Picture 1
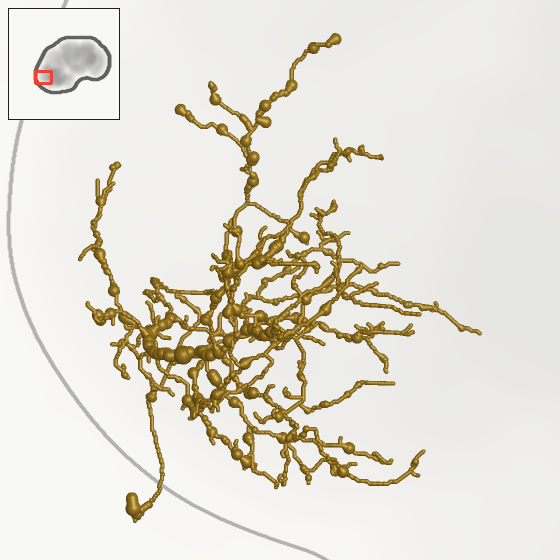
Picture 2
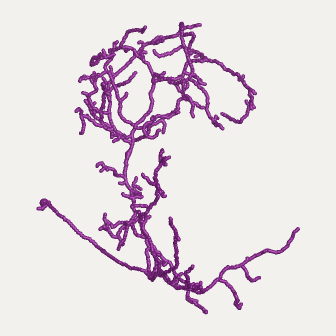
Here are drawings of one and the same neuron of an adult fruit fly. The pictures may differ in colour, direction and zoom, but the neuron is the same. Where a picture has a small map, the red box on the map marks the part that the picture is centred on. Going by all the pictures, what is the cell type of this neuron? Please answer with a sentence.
The cell type is IN16B108.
